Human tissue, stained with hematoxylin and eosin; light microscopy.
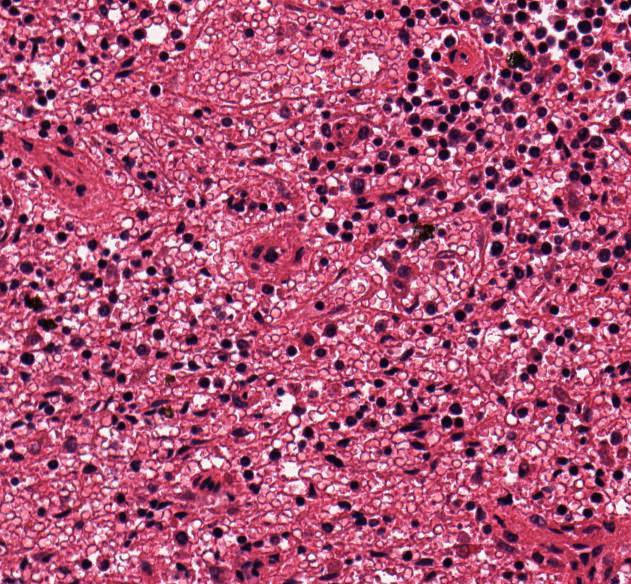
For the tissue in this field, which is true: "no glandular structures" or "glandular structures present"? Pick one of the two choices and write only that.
No glandular structures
